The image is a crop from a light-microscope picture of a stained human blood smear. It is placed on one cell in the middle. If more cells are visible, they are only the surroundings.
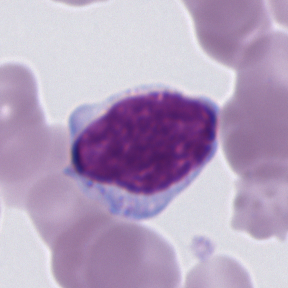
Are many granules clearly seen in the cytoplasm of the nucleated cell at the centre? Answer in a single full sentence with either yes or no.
No, the cytoplasm of the cell shows no visible granules.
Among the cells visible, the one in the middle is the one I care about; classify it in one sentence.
The centrally positioned cell in the crop represents a large granular lymphocyte.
